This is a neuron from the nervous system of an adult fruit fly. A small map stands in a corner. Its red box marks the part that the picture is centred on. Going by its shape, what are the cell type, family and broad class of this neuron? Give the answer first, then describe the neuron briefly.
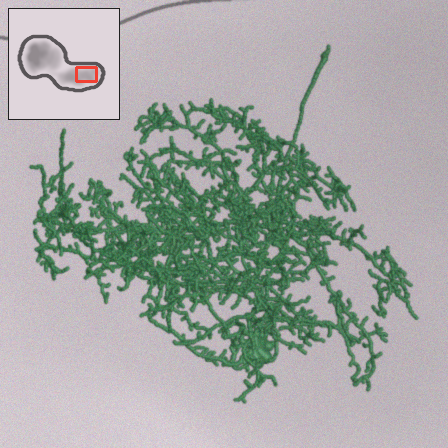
It is of cell type MNhl02. The family is MNhl. It is a motor neuron of the nerve cord. More than a hundred branch ends can be seen. As drawn here it is about as wide as it is tall.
